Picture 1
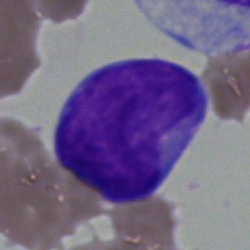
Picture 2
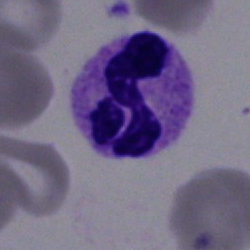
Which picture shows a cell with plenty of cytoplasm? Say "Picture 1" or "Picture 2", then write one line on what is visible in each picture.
Picture 2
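In picture 1: The nucleus fills almost the whole cell, leaving very little cytoplasm.
In picture 2: The cytoplasm is plentiful and pale pinkish-lilac.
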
